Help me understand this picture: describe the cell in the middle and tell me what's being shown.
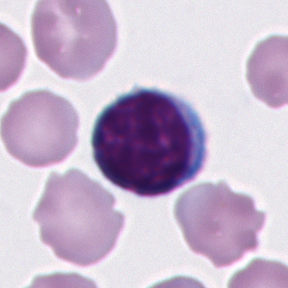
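Hmm, the cytoplasm forms a rim that's widest on the right side. The chromatin looks dark purple and coarsely clumped, and I can't make out any nucleoli. No granules in the cytoplasm either. So, a typical lymphocyte.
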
